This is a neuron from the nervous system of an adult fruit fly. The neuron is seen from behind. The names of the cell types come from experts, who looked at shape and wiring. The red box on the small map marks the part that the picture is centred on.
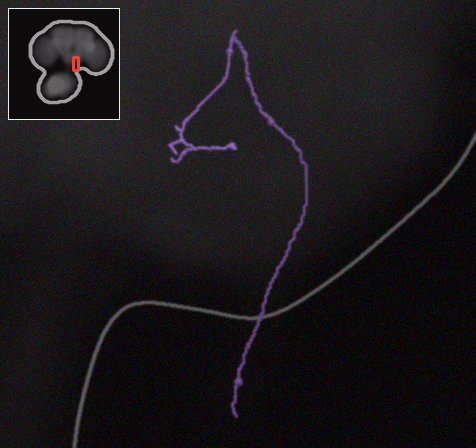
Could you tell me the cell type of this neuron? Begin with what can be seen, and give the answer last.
There are a dozen or fewer branch ends. In this view it is more than twice as tall as it is wide. It is a sensory neuron entering the brain. The cell type is BM_InOm.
